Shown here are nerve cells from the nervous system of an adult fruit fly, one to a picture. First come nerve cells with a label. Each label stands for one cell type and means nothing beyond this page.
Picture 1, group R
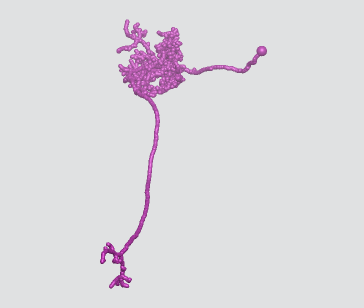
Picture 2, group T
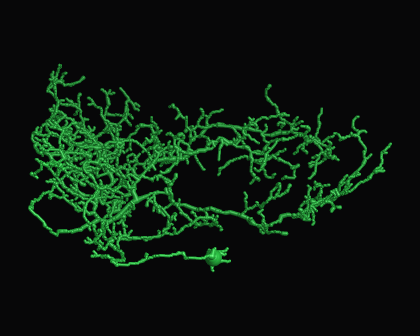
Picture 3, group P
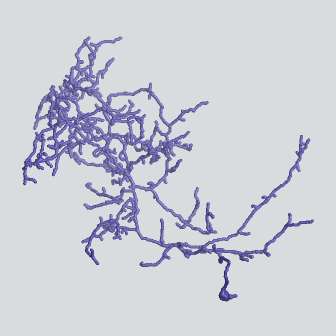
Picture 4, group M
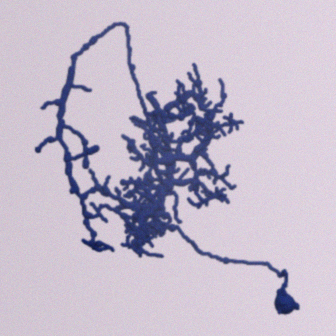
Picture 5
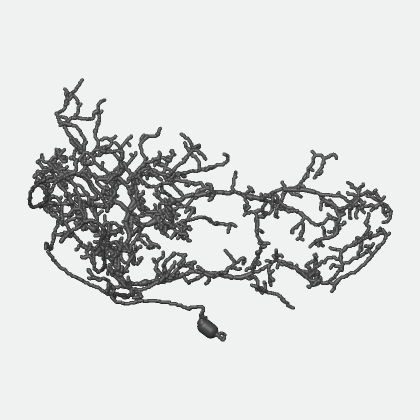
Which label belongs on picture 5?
group T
